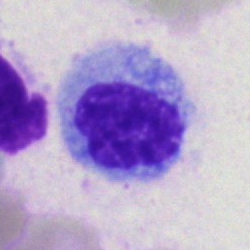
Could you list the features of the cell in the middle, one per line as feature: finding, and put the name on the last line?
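Outline: roughly round
Chromatin: dark purple, coarsely clumped
Nucleoli: none visible
Cytoplasm: rim wider above the nucleus than below
Name: monocyte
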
